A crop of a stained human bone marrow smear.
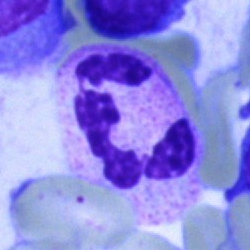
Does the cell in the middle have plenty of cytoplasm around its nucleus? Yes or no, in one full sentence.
Yes, there is a wide area of cytoplasm around the nucleus.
